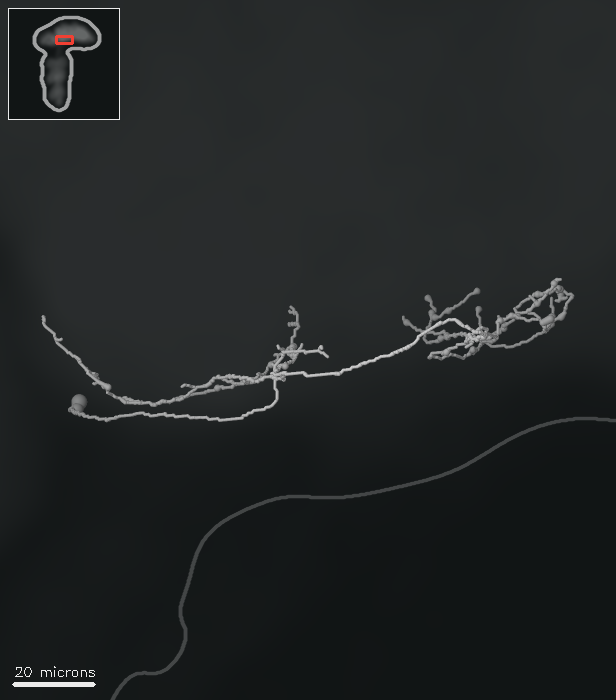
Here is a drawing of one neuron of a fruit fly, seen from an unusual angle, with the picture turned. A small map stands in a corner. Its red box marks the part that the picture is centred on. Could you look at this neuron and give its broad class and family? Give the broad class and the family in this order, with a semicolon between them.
central-brain intrinsic neuron; hemilineage LHp2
